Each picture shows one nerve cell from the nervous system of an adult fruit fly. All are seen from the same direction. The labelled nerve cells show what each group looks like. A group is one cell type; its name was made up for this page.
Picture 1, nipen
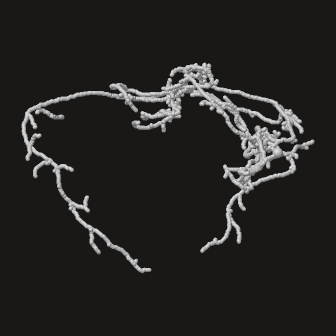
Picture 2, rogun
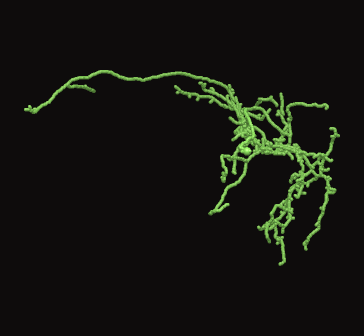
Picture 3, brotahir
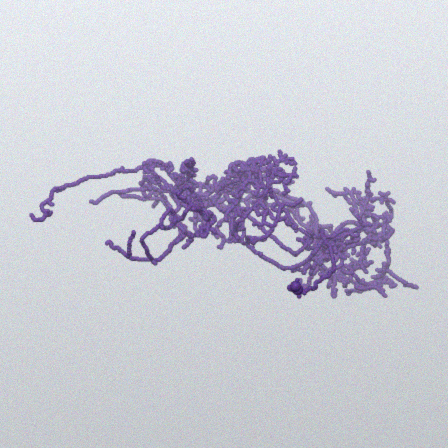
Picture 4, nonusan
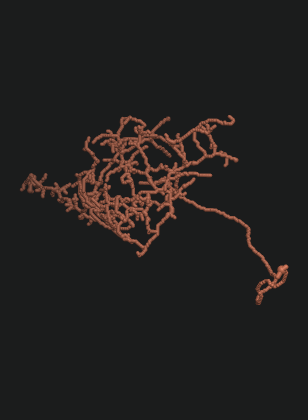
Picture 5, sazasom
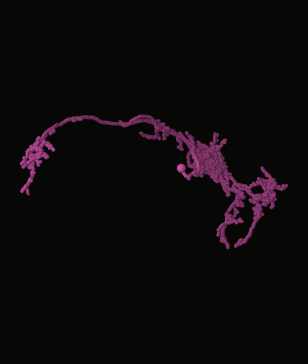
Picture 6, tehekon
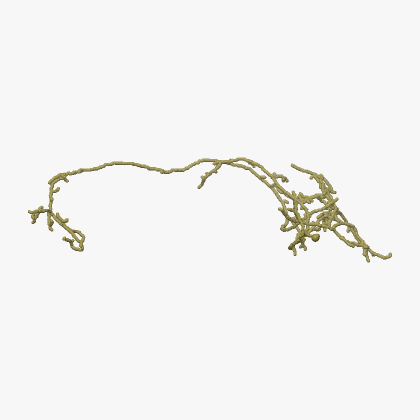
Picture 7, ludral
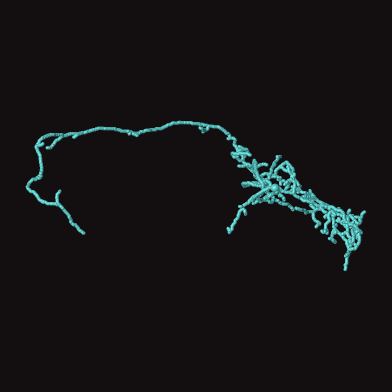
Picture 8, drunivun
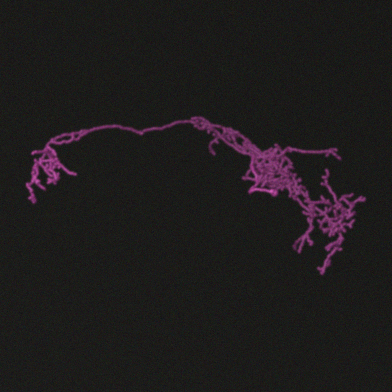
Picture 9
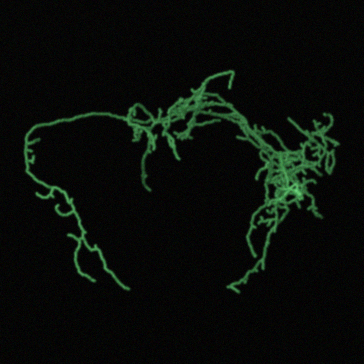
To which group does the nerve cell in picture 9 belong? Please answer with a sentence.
It belongs to nipen.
